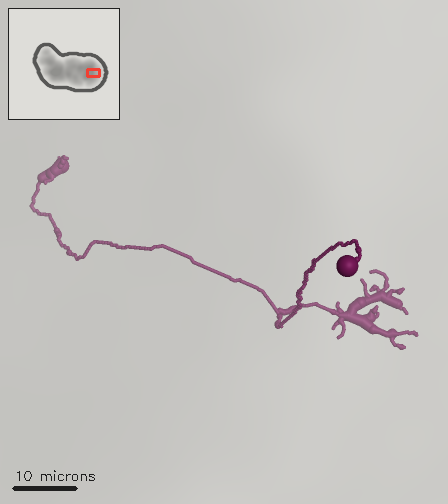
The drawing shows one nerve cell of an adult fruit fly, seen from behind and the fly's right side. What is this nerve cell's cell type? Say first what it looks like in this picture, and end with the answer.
The cell body can be seen on the right of the picture. By the scale bar it is about 65 microns wide in this view. It is an optic-lobe intrinsic neuron. It is of cell type T3.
